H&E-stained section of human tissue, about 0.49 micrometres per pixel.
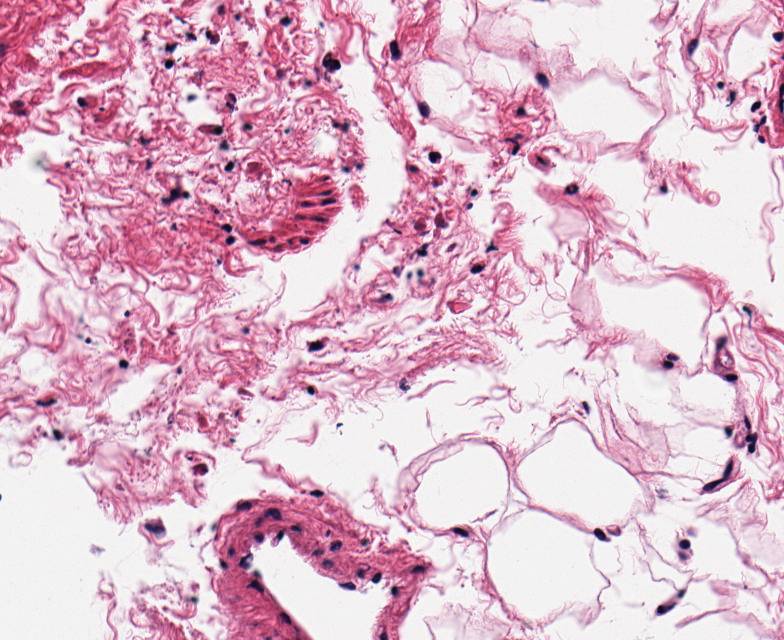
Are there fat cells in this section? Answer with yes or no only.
Yes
